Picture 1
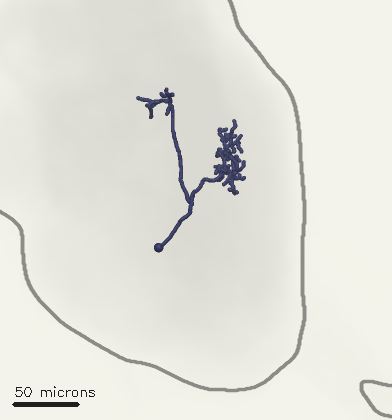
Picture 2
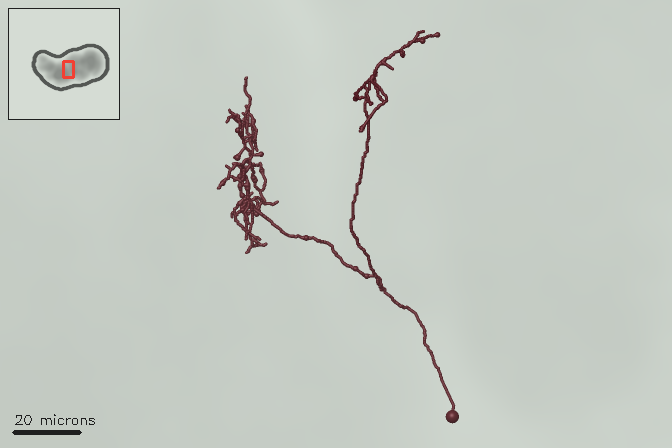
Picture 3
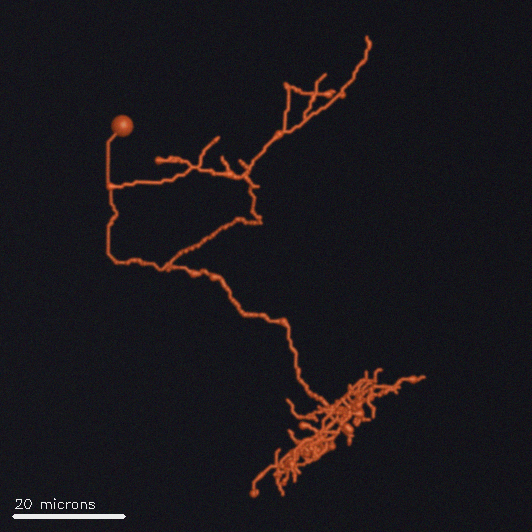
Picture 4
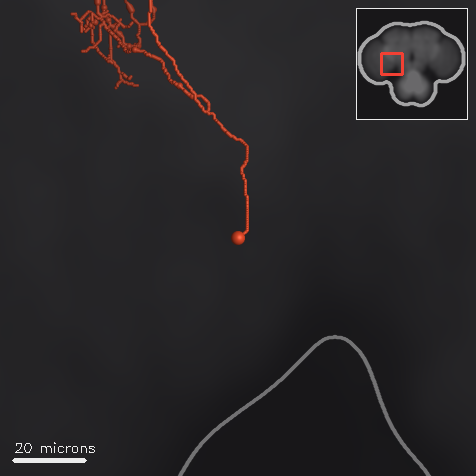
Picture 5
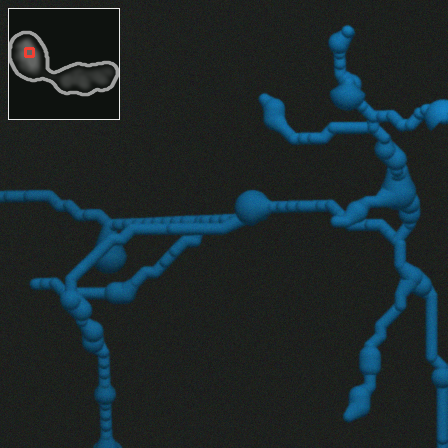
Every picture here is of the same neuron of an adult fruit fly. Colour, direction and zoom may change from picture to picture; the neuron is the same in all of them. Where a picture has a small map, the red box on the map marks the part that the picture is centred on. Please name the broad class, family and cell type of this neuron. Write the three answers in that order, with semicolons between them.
visual projection neuron; LC; LC25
